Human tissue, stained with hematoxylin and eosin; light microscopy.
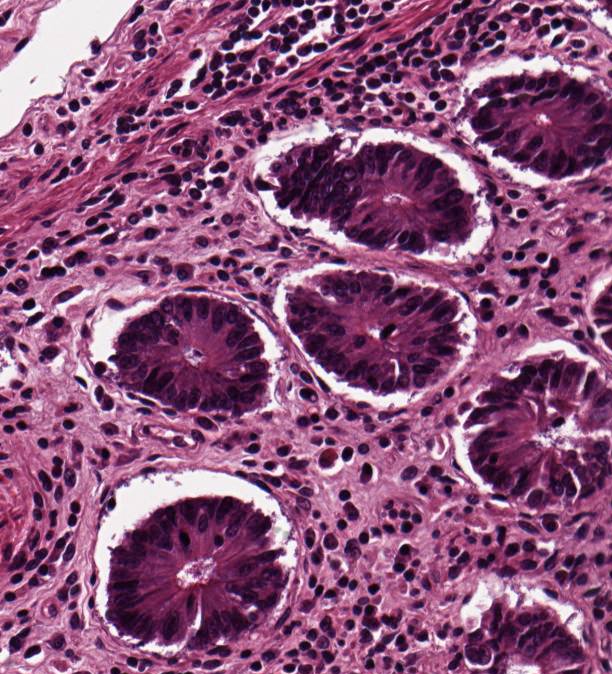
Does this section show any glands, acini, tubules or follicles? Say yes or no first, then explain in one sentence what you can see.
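Yes. Several round to oval glands cut in cross-section lie scattered through a cellular stroma across the field.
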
